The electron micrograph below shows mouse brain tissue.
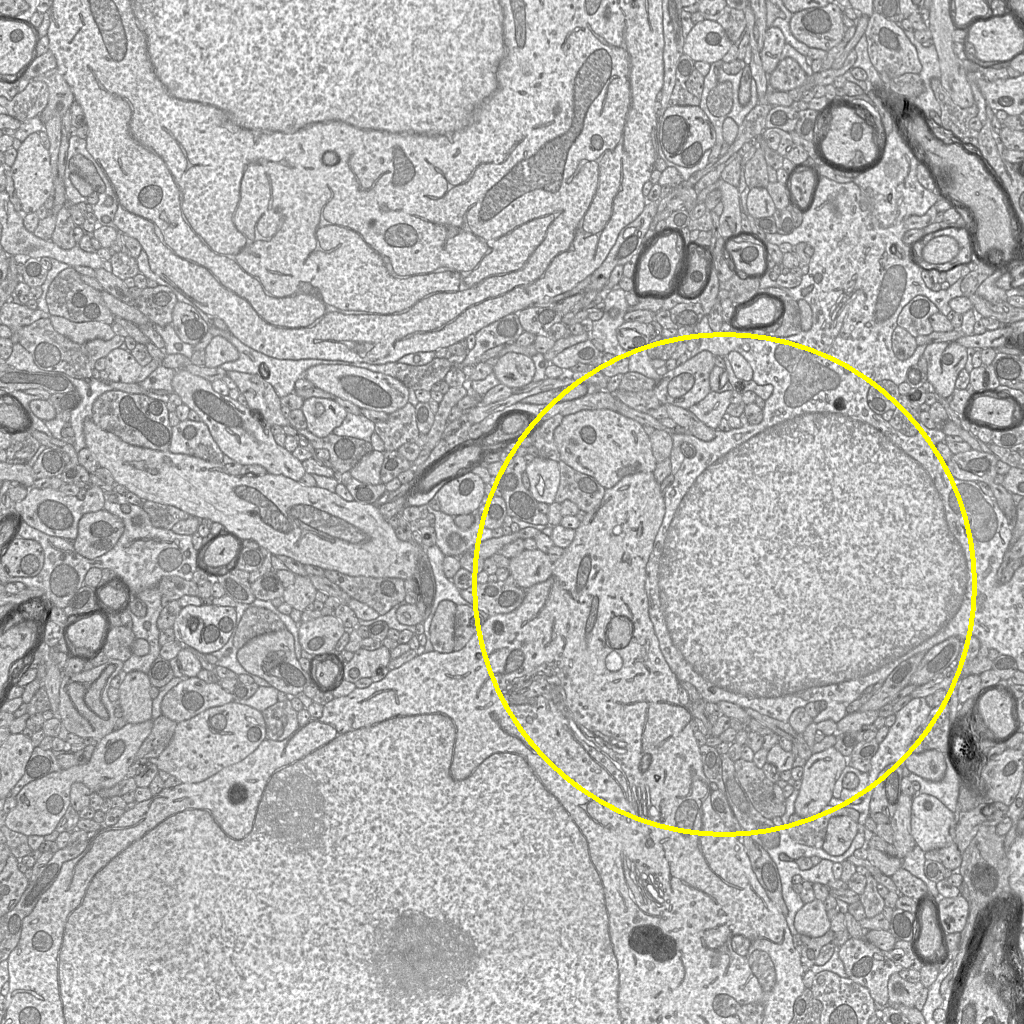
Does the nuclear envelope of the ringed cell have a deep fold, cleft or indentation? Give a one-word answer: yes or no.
No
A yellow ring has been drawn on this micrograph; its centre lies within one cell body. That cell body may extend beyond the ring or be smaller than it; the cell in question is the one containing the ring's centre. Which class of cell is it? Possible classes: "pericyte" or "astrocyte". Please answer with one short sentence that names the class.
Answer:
In the centre of the ring sits an astrocyte.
